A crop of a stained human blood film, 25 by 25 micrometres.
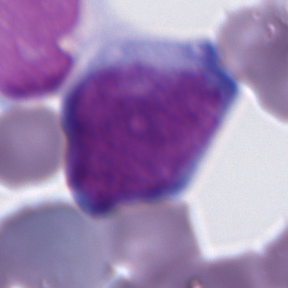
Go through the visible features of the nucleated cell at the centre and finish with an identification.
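This cell has an angular, many-sided outline with fairly straight edges. Most of it is taken up by the nucleus, near whose centre lies a small pale round spot. The cytoplasm shows no granules. What you are looking at is a myeloblast.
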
